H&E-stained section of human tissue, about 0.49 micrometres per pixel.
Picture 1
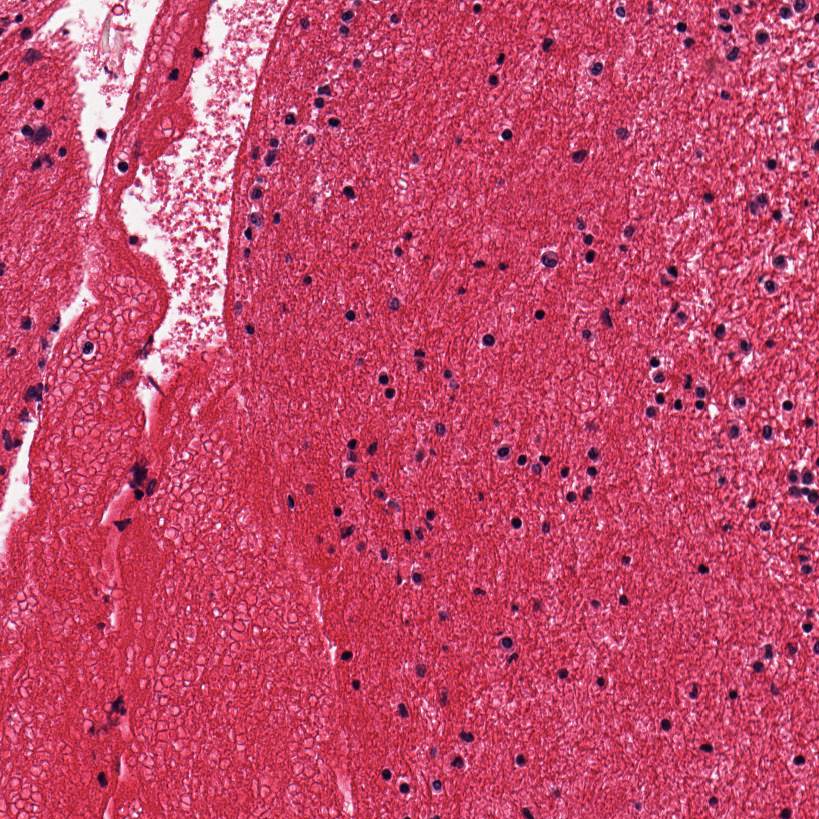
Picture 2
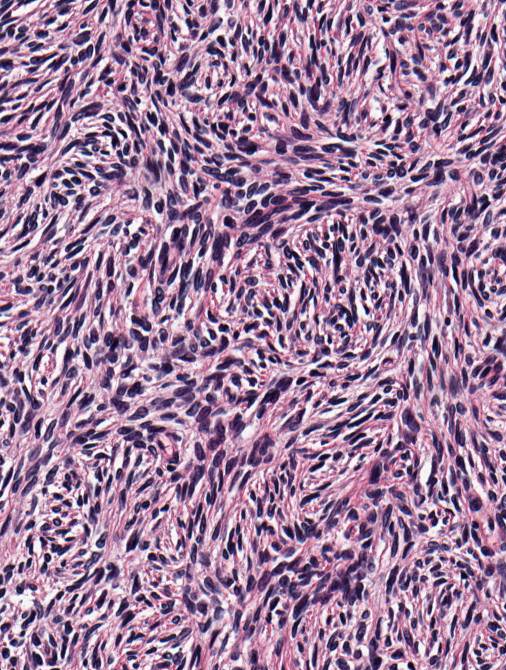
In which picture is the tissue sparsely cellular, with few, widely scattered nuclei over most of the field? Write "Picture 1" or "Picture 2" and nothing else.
Picture 1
